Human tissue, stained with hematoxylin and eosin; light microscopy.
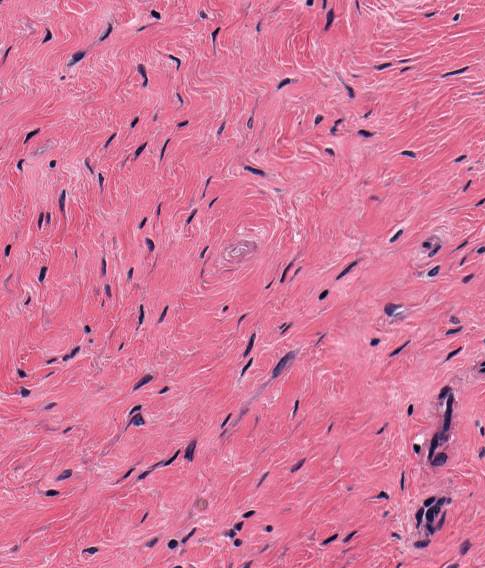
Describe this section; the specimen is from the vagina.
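First, collagen forms wavy, interlacing bundles rather than straight parallel ones. Second, scattered nuclei are slender, dark and spindle-shaped, many curved or wavy. Third, spindle-cell cytoplasm is indistinguishable from surrounding pink collagen. Last, a small cluster of darker, plumper nuclei sits at the lower right edge.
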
